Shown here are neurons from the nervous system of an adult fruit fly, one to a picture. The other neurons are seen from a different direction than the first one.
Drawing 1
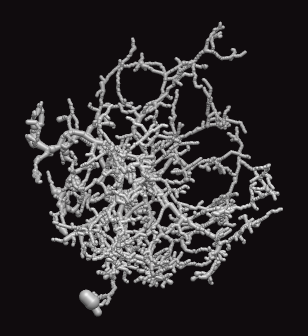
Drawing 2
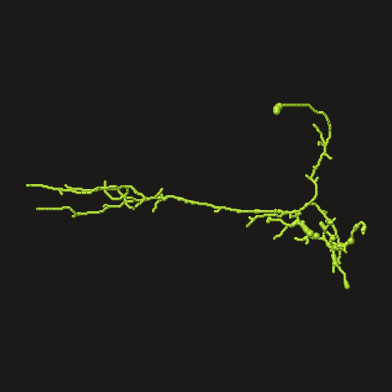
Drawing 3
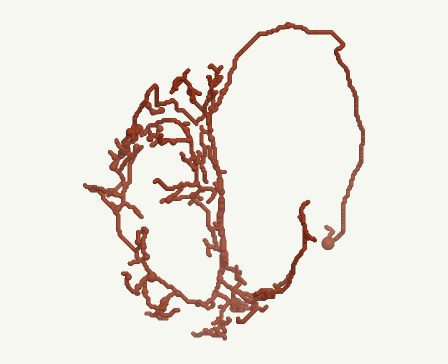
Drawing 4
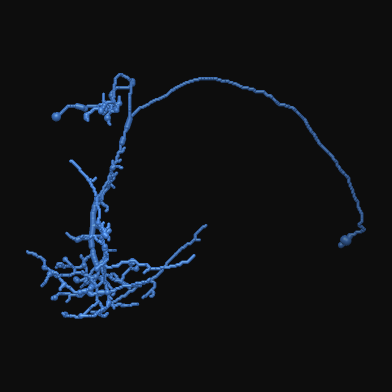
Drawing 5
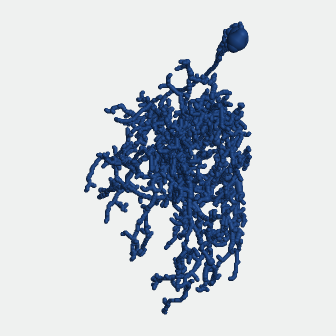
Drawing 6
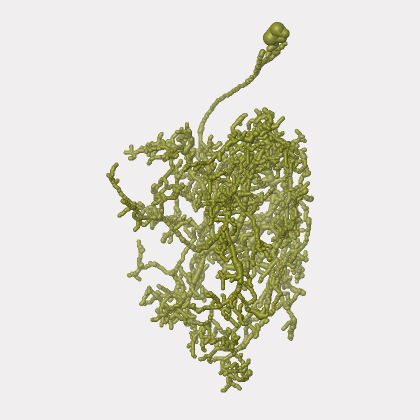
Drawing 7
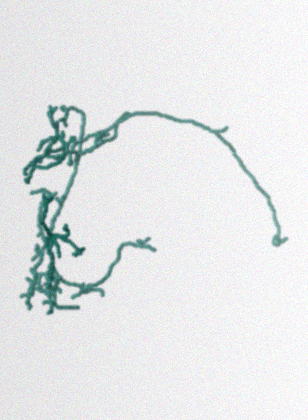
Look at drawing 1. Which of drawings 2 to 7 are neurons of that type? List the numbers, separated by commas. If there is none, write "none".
5, 6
